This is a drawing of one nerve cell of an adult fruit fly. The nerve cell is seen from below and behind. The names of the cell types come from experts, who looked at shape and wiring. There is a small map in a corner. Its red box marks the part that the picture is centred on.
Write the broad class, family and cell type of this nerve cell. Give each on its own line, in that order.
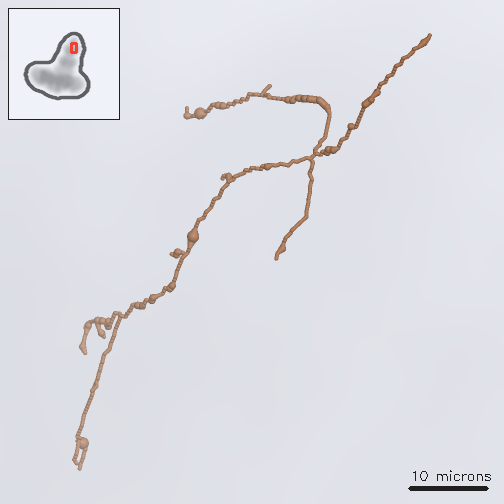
sensory neuron entering the nerve cord
class chemosensory
SNch10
